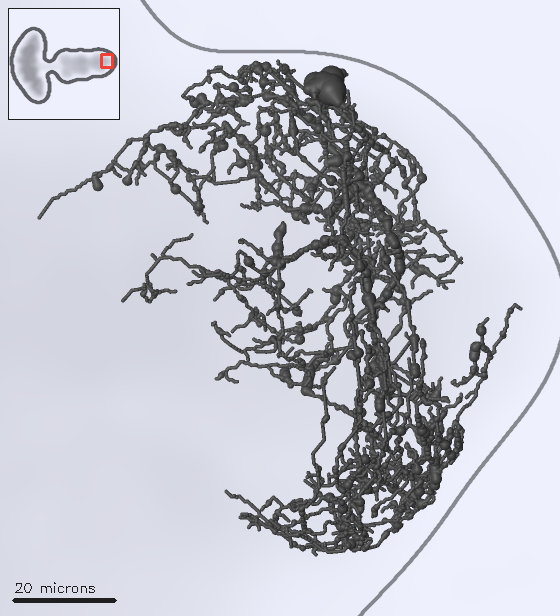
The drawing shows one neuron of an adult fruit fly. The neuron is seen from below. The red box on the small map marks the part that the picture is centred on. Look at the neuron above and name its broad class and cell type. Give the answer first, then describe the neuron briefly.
Its broad class is nerve-cord intrinsic neuron. It is of cell type INXXX209. It is in the nerve cord and does not reach the brain. By the scale bar it is about 100 microns tall in this view. More than a hundred branch ends can be seen.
